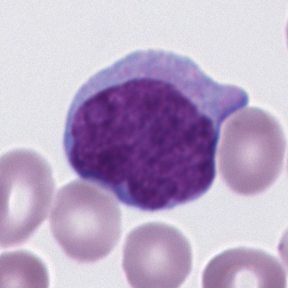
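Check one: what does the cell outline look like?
Irregular, with a broad blunt bulge of cytoplasm at the upper right.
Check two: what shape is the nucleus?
Roughly round, with a shallow notch in its lower edge.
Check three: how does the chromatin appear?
Deep purple, with a finely clumped, mottled texture.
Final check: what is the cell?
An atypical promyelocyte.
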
